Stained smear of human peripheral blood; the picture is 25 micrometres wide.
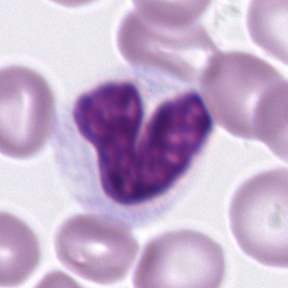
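Band neutrophil: its nucleus forms two lobes joined at the bottom, a V whose notch opens upward. Dark purple chromatin lies in coarse clumps separated by paler streaks. The cytoplasm is very pale, nearly colourless with a faint lilac tint, and forms a wide rim around the nucleus, broadest on the left and below.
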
